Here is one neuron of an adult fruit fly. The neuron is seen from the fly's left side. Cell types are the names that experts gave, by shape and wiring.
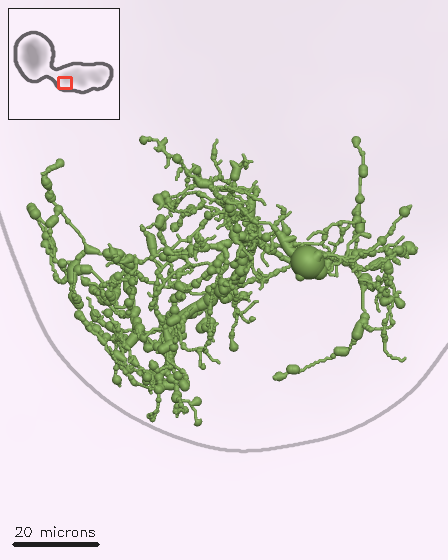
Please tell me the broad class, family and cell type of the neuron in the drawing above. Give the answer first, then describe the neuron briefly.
This is a nerve-cord intrinsic neuron. Its family is hemilineage 14A. It is of cell type IN14A011. From left to right in the picture it spans about 95 microns. As drawn here it is wider than it is tall.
